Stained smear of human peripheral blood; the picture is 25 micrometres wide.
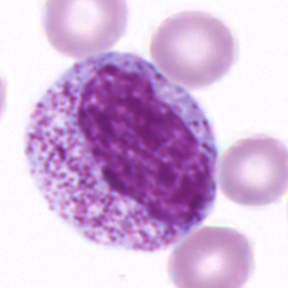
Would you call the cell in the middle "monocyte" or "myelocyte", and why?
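The cell is a myelocyte rather than a monocyte.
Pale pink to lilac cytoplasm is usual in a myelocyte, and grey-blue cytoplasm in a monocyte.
Here the cytoplasm between the granules is pale lilac-blue. Many small reddish-purple granules fill it. The nucleus lies off-centre to the right, its chromatin clumped into darker patches with paler spaces between; the cell is about 17 micrometres across.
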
